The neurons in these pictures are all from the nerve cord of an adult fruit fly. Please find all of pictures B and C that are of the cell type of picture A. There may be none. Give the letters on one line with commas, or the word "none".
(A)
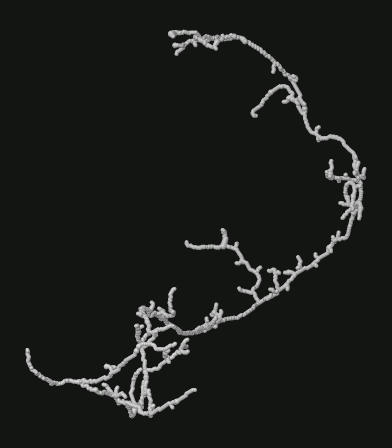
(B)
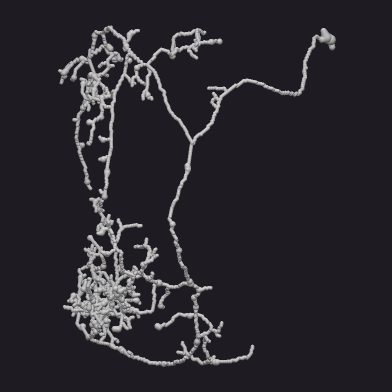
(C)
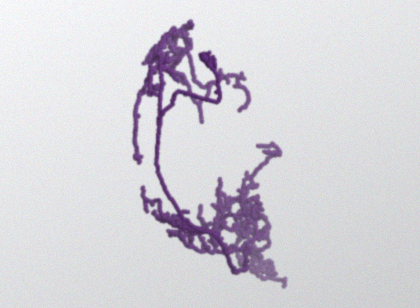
none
